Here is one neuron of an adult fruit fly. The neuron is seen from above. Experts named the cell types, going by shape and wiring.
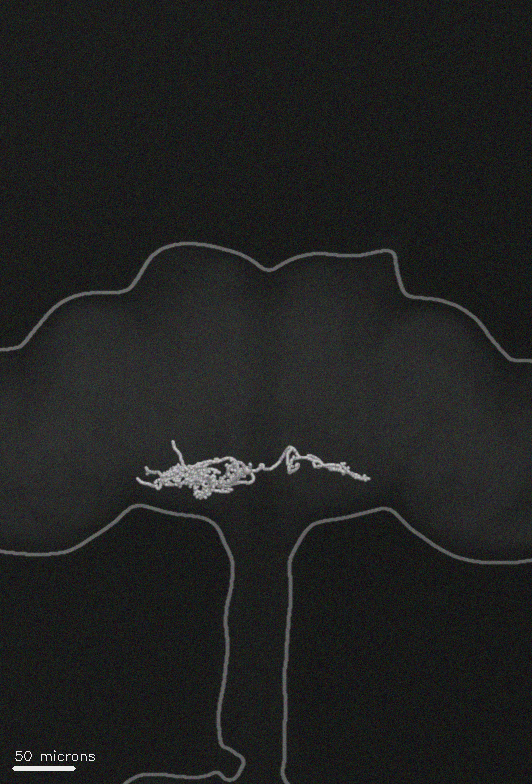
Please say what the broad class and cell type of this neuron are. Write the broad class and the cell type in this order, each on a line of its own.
central-brain intrinsic neuron
PS159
